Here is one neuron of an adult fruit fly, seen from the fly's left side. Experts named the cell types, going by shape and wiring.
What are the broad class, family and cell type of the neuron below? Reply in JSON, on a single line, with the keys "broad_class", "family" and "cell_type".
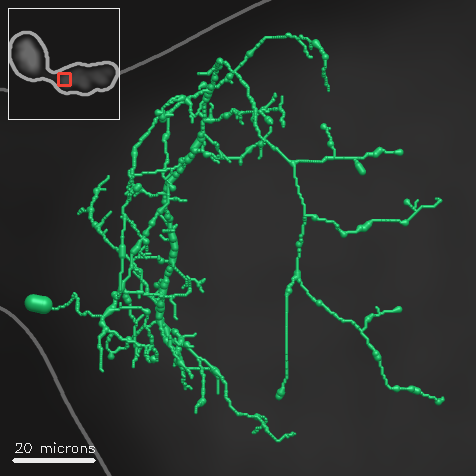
{"broad_class": "nerve-cord intrinsic neuron", "family": "hemilineage 16B", "cell_type": "IN16B055"}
